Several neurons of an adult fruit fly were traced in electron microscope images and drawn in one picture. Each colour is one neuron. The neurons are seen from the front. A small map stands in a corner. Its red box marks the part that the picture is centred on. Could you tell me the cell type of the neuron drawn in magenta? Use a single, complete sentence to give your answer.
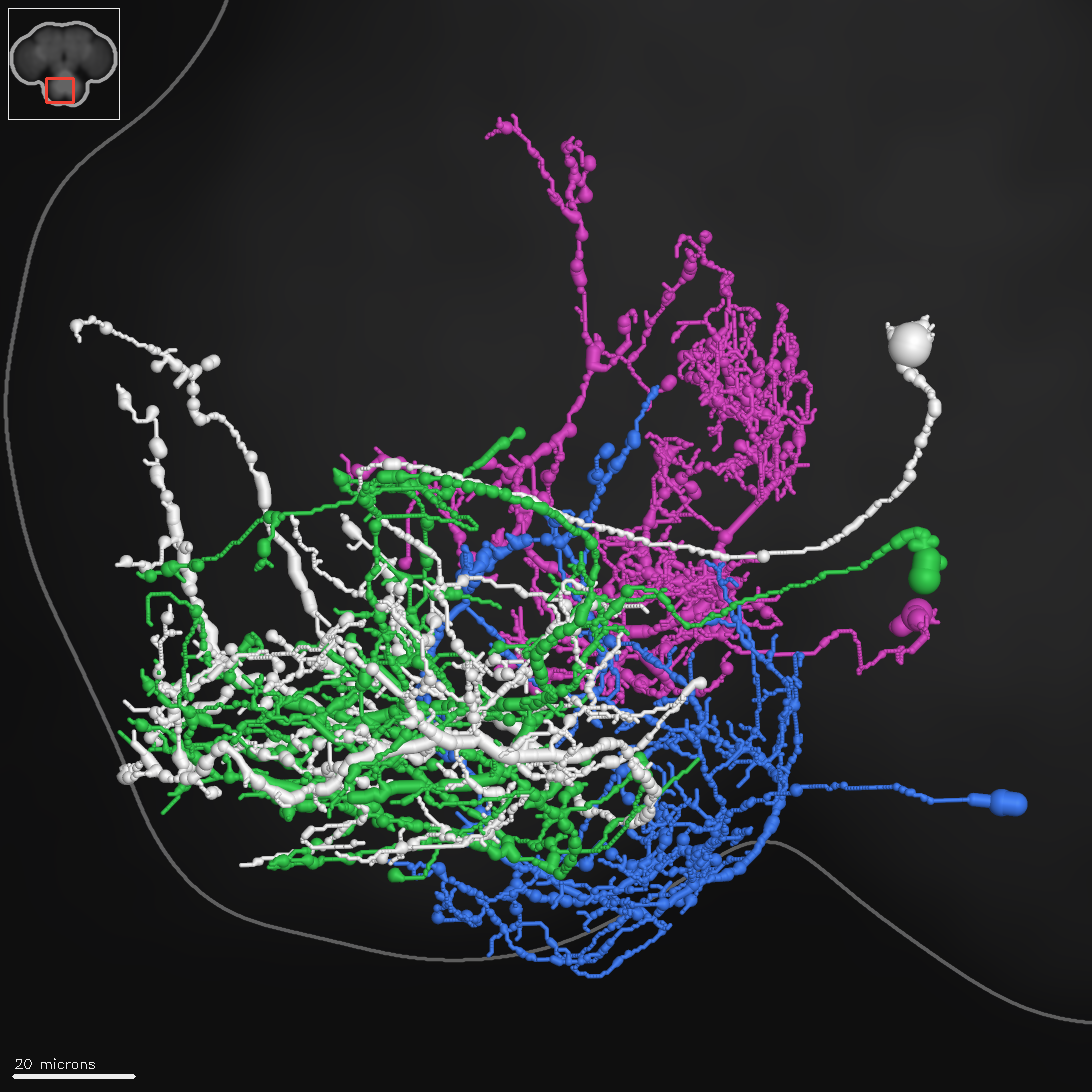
By type, the neuron is IN13B026.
